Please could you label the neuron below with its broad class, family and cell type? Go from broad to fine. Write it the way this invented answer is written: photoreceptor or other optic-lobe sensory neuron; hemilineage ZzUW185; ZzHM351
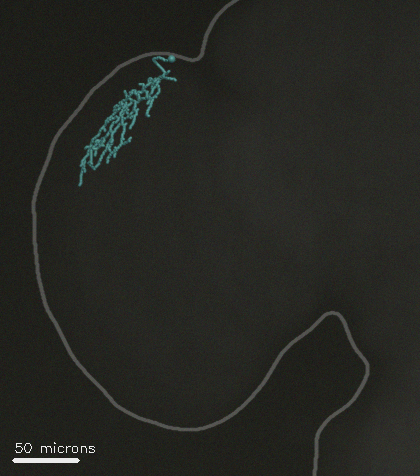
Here: optic-lobe intrinsic neuron; Cm; Cm22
